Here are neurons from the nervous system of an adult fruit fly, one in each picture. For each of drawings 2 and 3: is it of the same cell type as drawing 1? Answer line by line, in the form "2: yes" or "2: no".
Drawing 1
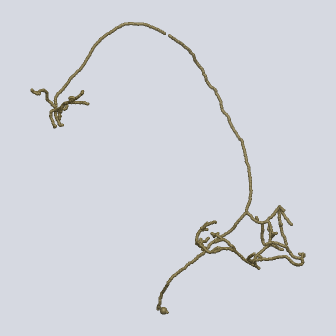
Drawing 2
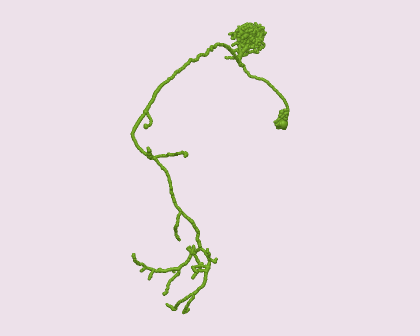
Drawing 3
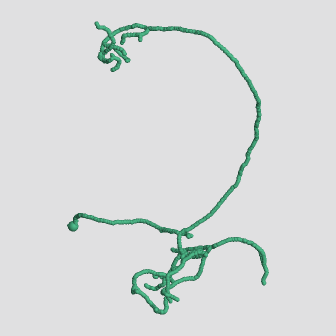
2: no
3: yes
